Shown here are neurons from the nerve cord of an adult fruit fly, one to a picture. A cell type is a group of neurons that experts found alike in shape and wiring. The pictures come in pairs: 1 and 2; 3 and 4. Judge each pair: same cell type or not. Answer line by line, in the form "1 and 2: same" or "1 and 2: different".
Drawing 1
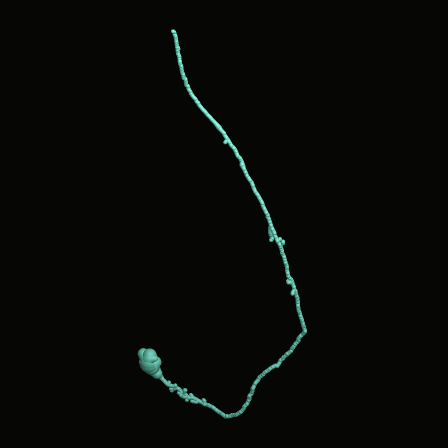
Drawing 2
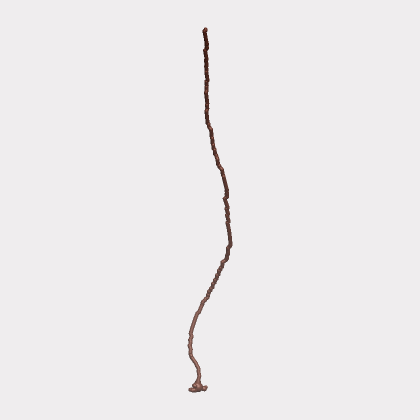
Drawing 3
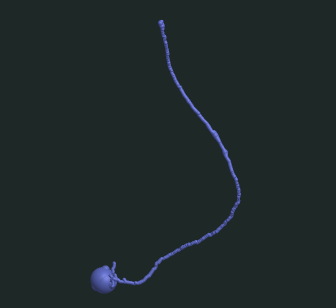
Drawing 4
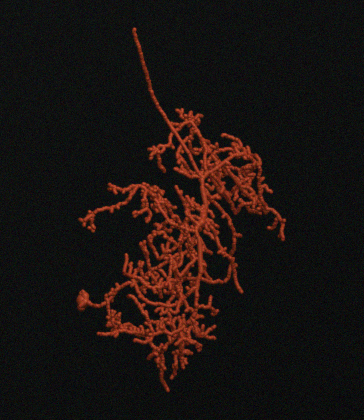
1 and 2: different
3 and 4: different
